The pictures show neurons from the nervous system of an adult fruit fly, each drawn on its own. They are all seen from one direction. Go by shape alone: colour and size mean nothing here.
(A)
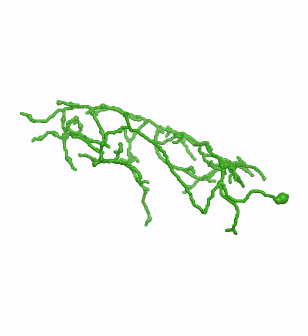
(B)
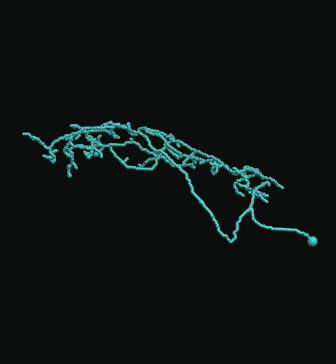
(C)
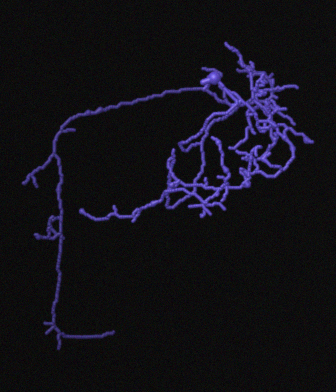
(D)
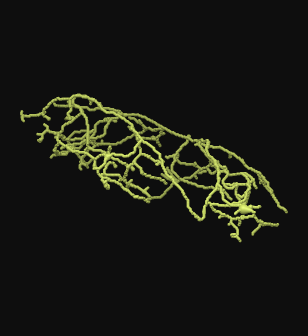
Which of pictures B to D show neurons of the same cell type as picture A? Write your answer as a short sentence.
Picture B and picture D are of the same cell type.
